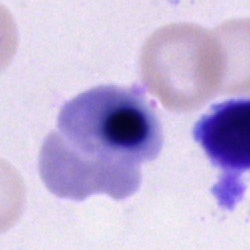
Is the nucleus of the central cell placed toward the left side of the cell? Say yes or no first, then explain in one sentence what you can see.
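No. The nucleus sits toward the upper right of the cell.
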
